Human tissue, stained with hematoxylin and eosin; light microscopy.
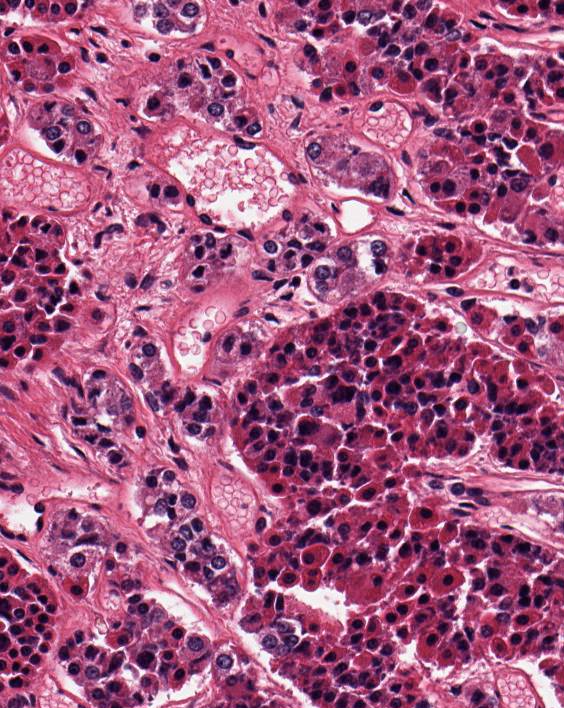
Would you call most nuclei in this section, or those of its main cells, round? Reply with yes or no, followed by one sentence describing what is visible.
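Yes. Most cell nuclei are round, dark-staining and fairly uniform in size.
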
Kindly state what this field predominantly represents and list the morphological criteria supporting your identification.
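Here you see the pars distalis of the pituitary. Its cells sit in rounded nests and clusters parted by thin pink connective tissue strands. A large, densely packed cluster at lower right has many cells with bright red cytoplasm.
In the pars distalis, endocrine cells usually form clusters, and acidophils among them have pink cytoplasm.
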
